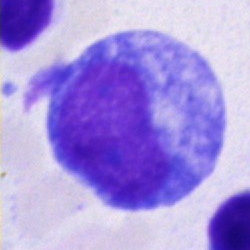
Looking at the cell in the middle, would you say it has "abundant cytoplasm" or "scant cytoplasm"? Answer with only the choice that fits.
Abundant cytoplasm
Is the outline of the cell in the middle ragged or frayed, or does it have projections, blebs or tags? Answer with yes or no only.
Yes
